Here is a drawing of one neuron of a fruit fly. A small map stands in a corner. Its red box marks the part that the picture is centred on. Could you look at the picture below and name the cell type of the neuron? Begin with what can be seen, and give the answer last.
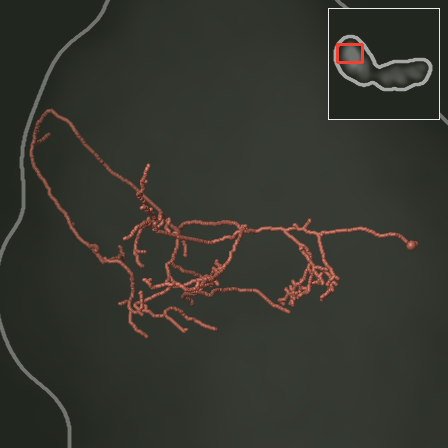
Its cell body lies on the right of the picture. In this view it is wider than it is tall. It is a central-brain intrinsic neuron. It is of cell type LAL136_b.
